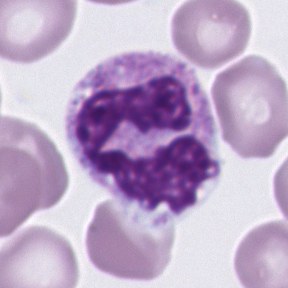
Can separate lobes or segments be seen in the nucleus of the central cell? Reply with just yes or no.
Yes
